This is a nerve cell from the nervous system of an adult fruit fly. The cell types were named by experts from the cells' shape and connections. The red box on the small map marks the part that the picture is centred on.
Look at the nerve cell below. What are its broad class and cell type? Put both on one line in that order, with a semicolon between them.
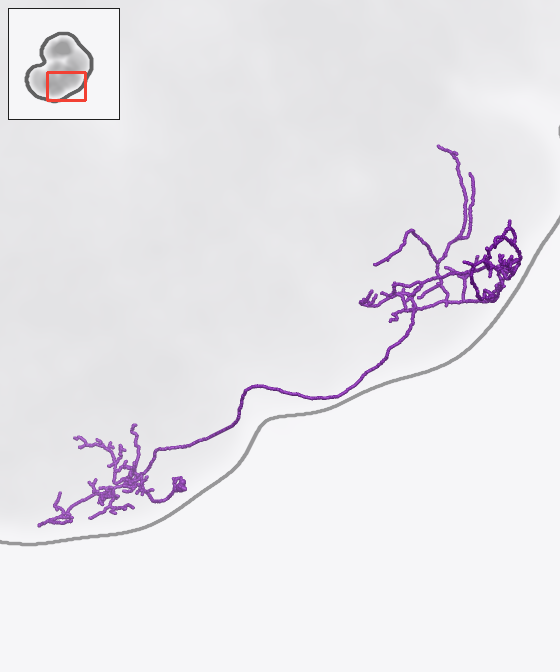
central-brain intrinsic neuron; SLP403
